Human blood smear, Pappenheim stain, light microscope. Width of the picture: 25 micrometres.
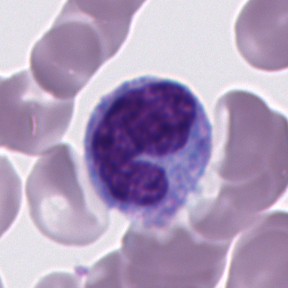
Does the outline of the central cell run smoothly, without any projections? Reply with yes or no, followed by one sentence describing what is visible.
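Yes. The cell outline is roughly round with a smooth edge.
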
